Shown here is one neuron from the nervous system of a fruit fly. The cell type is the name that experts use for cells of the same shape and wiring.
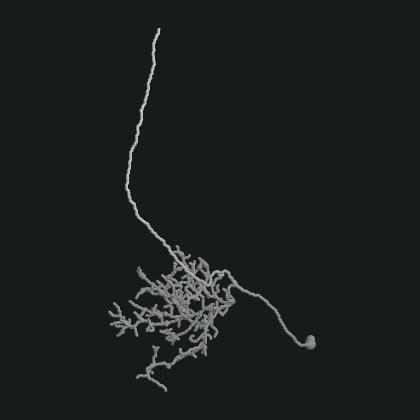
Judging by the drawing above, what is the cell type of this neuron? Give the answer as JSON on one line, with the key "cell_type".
{"cell_type": "LC20b"}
